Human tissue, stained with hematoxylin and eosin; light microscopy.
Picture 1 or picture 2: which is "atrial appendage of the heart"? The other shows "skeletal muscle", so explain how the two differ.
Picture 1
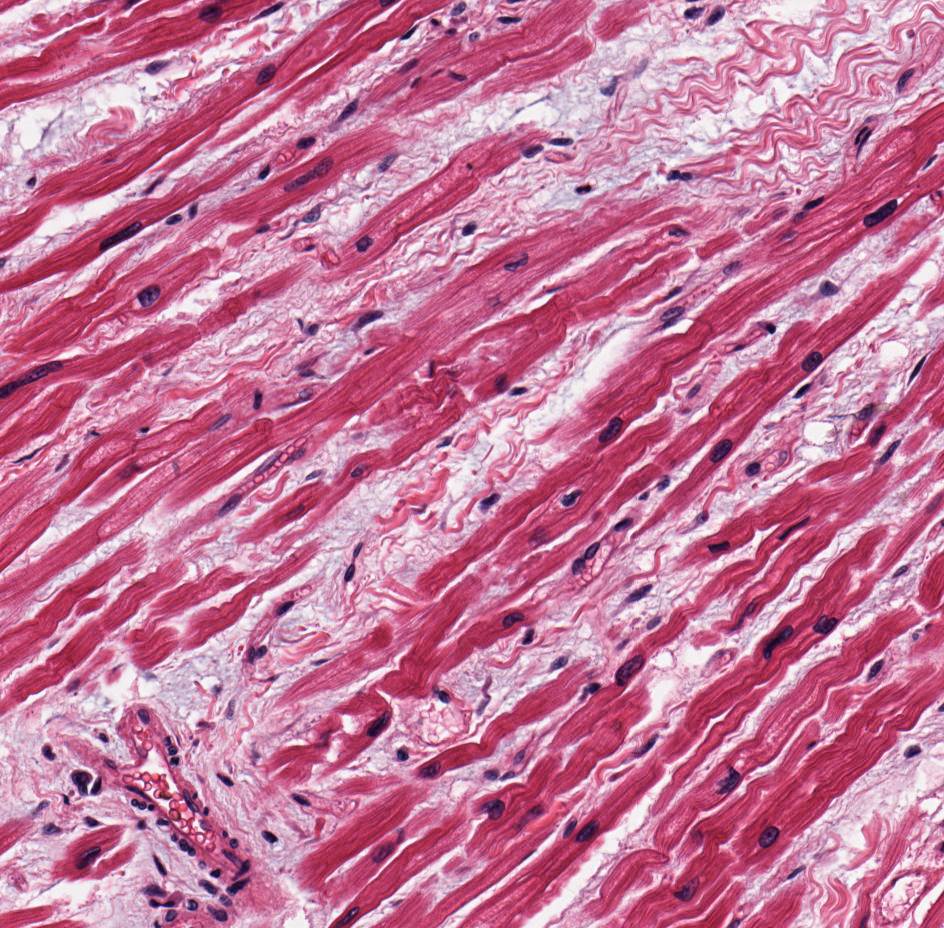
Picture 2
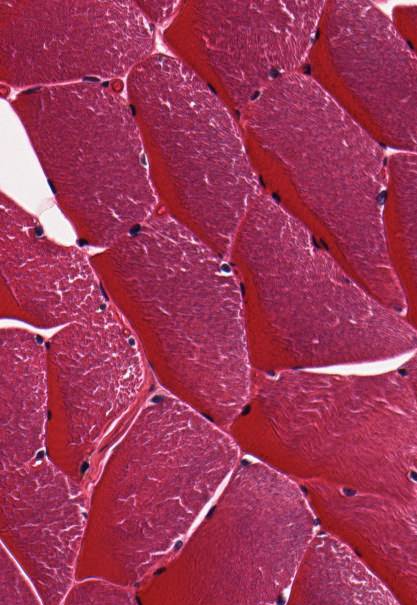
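The atrial appendage of the heart appears in picture 1 and skeletal muscle in picture 2. In the atrial appendage the muscle fibre nuclei are oval and central, whereas in skeletal muscle they are small, dark, flattened and located at the fibre edges.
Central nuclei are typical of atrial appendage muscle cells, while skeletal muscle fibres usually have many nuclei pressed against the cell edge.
Some atrial appendage fibres branch and join their neighbours.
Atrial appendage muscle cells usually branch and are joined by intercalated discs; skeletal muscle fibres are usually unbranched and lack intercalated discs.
Between the atrial fibres, small, dark, spindle-shaped nuclei are scattered in the stroma, and a small vessel packed with red blood cells lies near the lower left corner. Skeletal muscle fibre cytoplasm stains deep red-pink throughout; only thin strands of pale connective tissue separate the fibres, and no fat cells lie among them.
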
